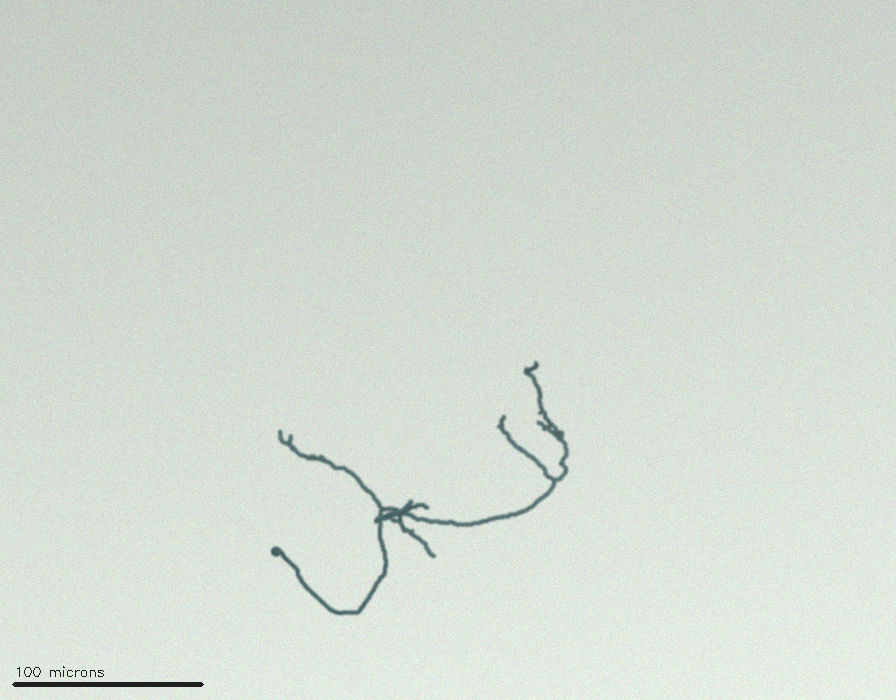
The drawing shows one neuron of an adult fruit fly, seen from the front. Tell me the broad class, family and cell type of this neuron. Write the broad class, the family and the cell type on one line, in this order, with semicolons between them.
central-brain intrinsic neuron; hemilineage MX7; WED192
